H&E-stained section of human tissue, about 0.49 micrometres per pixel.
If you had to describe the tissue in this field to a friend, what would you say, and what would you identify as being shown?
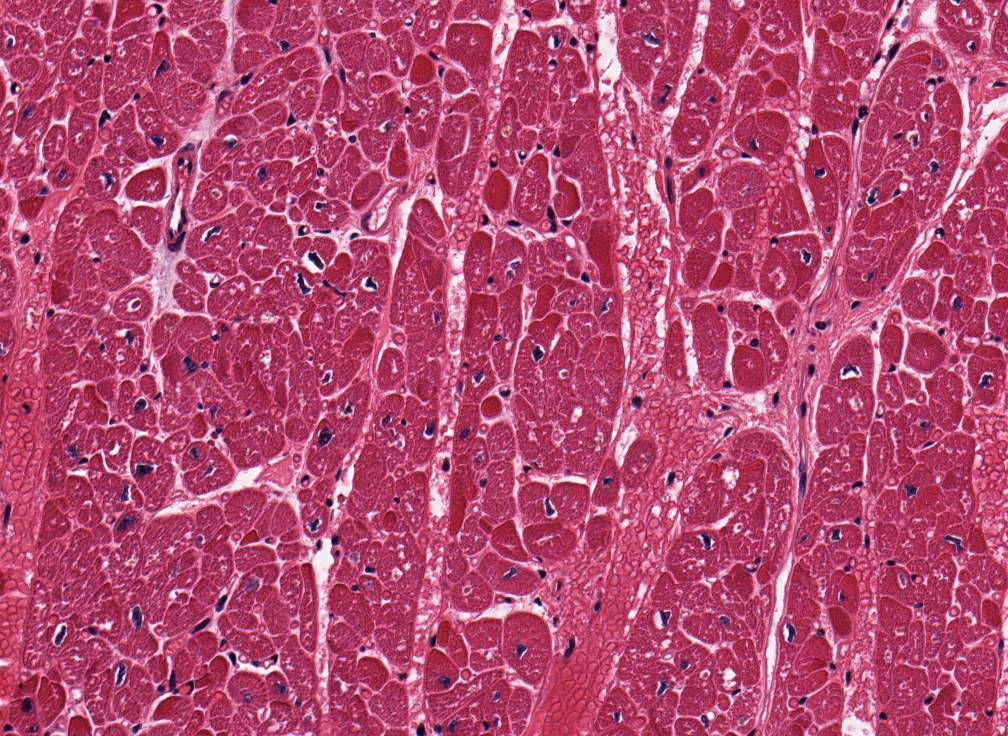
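Fibre cytoplasm stains deep pink-red, finely stippled. Any nucleus in a fibre usually lies singly near its centre, and many such nuclei sit in a small clear halo. Small dark, often elongated nuclei occupy the narrow spaces between fibres. This is left ventricle of the heart.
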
